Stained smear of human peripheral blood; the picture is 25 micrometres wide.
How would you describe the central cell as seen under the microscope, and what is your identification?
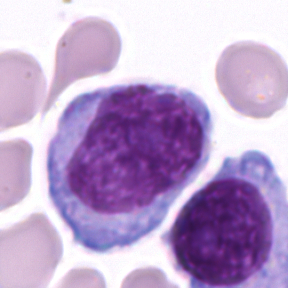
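Roughly rounded, the outline of the cell has no long projections. Its nucleus, oval in outline, sits off-centre toward the upper right. The cytoplasm is a pale greyish blue, and its widest band lies on the lower-left side of the nucleus. It is a plasma cell.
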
